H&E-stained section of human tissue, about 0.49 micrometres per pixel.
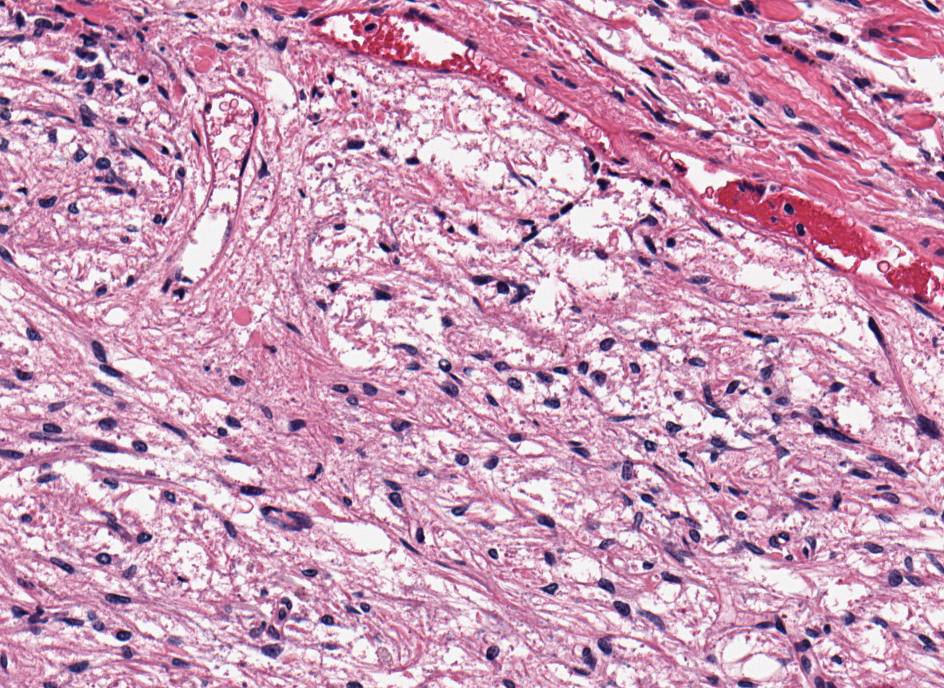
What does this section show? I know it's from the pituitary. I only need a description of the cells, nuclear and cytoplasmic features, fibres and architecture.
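Loose, pale, finely vacuolated fibrillary stroma occupies most of the field and is crossed by wavy pink fibres. Its spindle cells have scant, ill-defined pale cytoplasm without clear cell borders. A denser, pinker fibrous band runs obliquely along the upper right edge, its nuclei aligned parallel to it. At the top centre and upper right, thin-walled vessels are distended with packed red blood cells.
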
